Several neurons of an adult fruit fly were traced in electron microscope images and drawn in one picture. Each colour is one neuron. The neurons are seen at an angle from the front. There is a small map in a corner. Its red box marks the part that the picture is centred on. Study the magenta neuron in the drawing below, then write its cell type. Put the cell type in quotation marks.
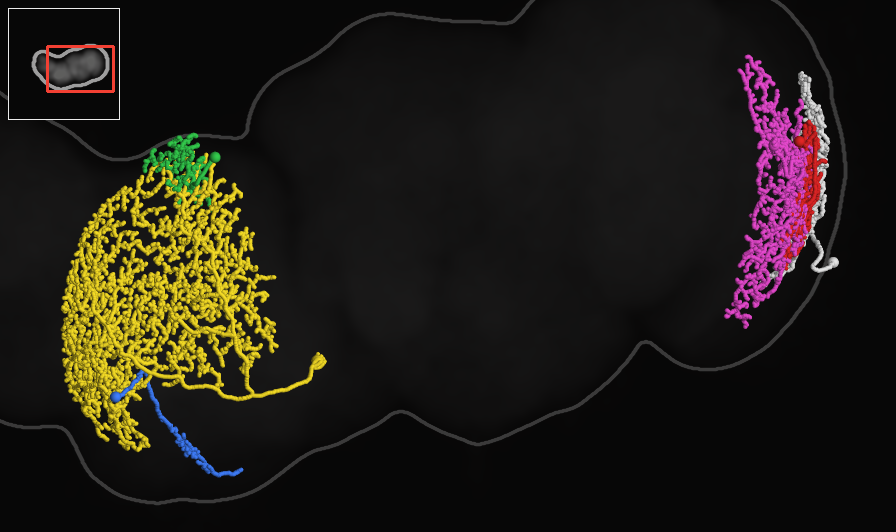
"Dm19"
